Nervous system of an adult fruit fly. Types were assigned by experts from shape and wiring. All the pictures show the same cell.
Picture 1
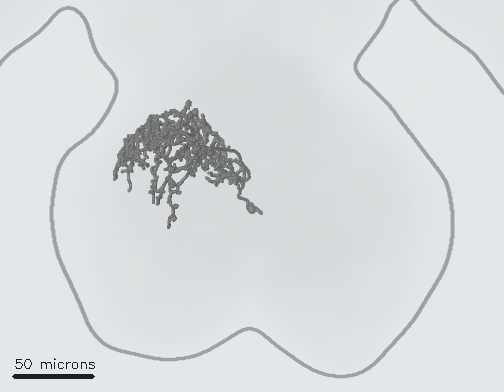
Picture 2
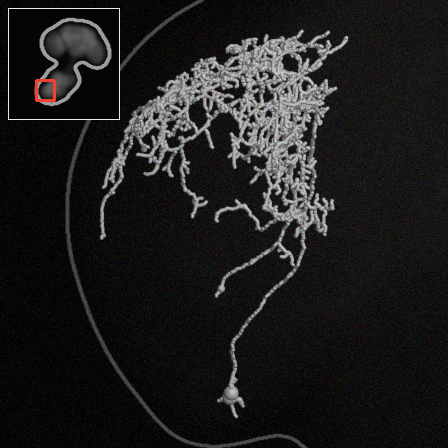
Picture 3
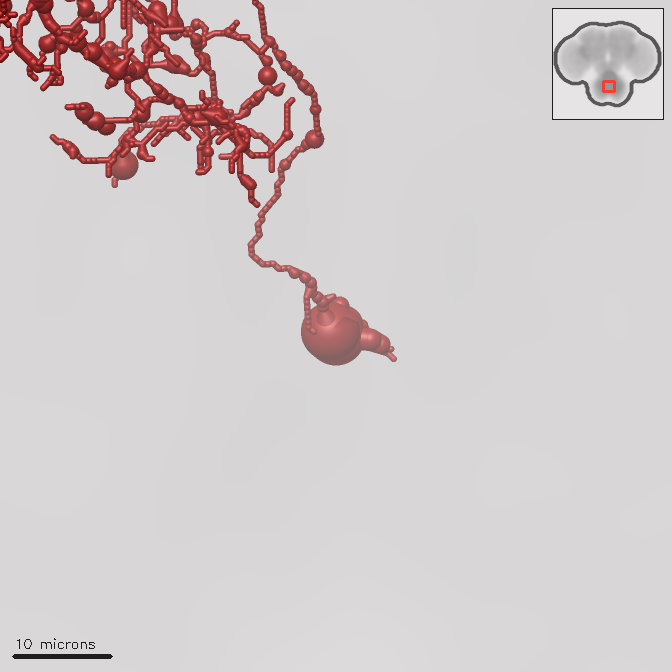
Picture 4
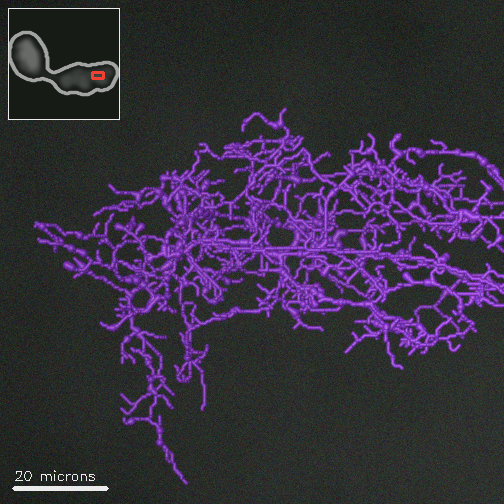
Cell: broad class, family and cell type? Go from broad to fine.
nerve-cord intrinsic neuron; hemilineage 03B; IN03B042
